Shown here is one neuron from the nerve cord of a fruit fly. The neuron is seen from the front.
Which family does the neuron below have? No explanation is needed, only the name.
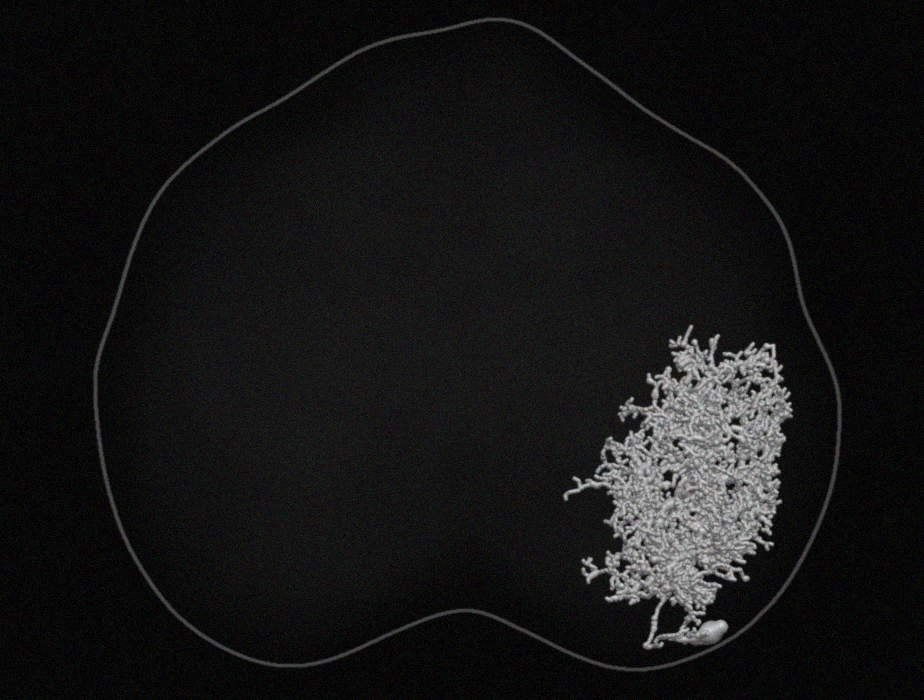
hemilineage 13A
